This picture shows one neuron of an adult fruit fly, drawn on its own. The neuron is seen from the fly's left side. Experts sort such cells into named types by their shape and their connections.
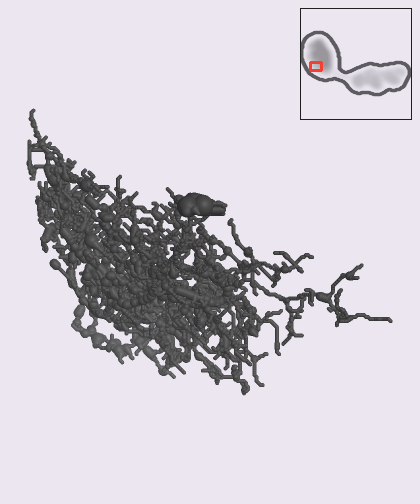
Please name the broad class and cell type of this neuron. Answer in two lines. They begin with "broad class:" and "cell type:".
broad class: central-brain intrinsic neuron
cell type: GNG111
